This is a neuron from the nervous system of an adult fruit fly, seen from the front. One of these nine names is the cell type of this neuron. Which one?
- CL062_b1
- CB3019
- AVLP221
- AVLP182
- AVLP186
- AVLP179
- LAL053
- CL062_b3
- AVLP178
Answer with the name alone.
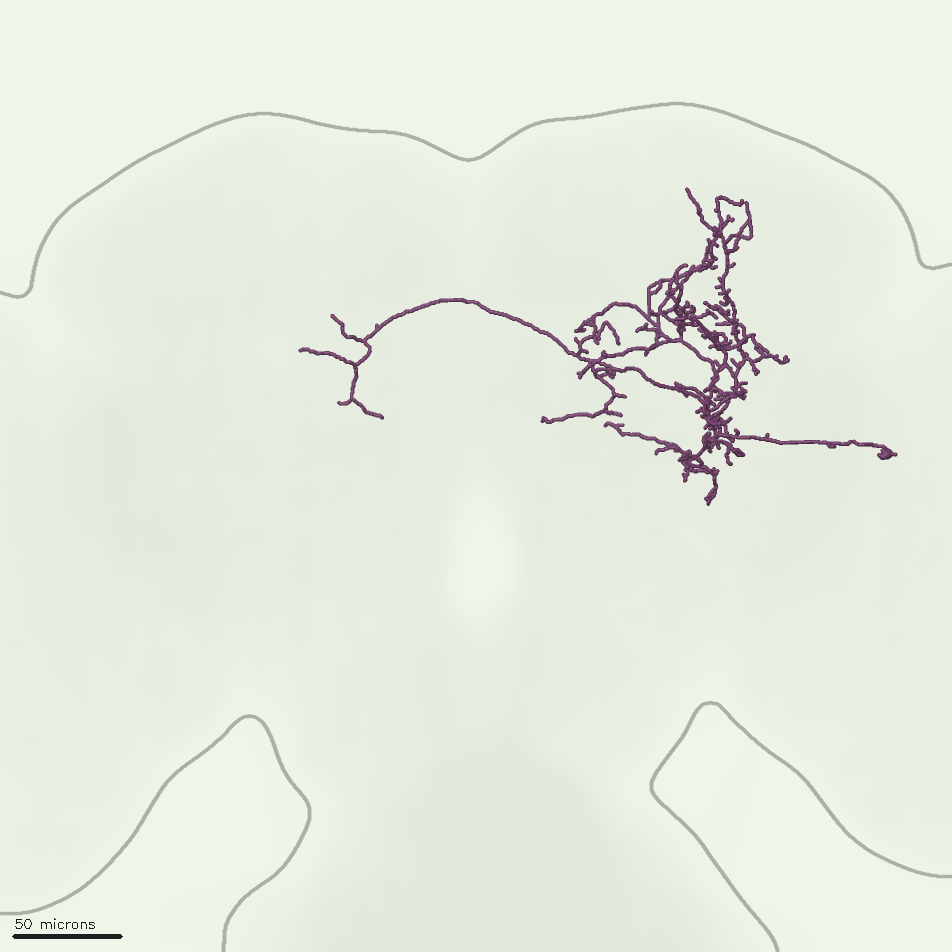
CL062_b3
